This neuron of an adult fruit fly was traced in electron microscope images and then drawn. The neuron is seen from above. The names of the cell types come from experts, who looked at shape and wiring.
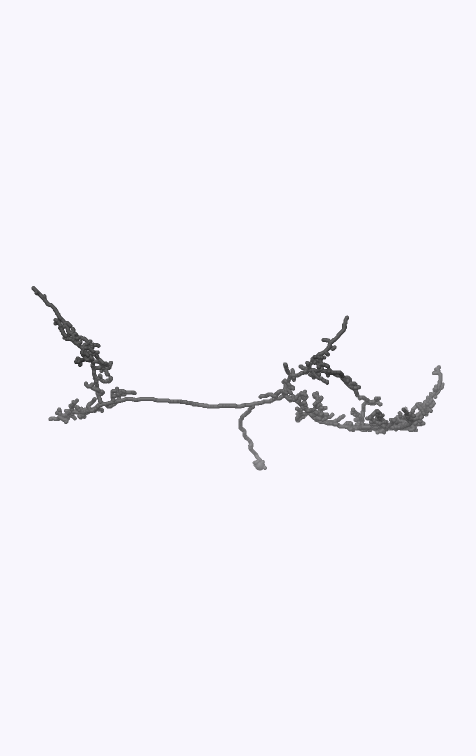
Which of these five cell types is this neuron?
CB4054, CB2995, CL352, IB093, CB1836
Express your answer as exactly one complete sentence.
By its cell type, the neuron is CL352.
